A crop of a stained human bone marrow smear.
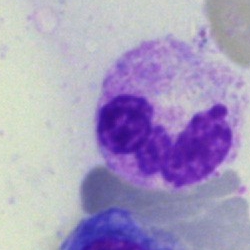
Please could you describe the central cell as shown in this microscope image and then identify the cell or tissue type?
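The central cell has a round outline. Its nucleus lies in the lower half of the cell. The cytoplasm is pale pinkish-lilac and is filled with many fine pinkish-violet granules. This cell is a segmented neutrophil.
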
